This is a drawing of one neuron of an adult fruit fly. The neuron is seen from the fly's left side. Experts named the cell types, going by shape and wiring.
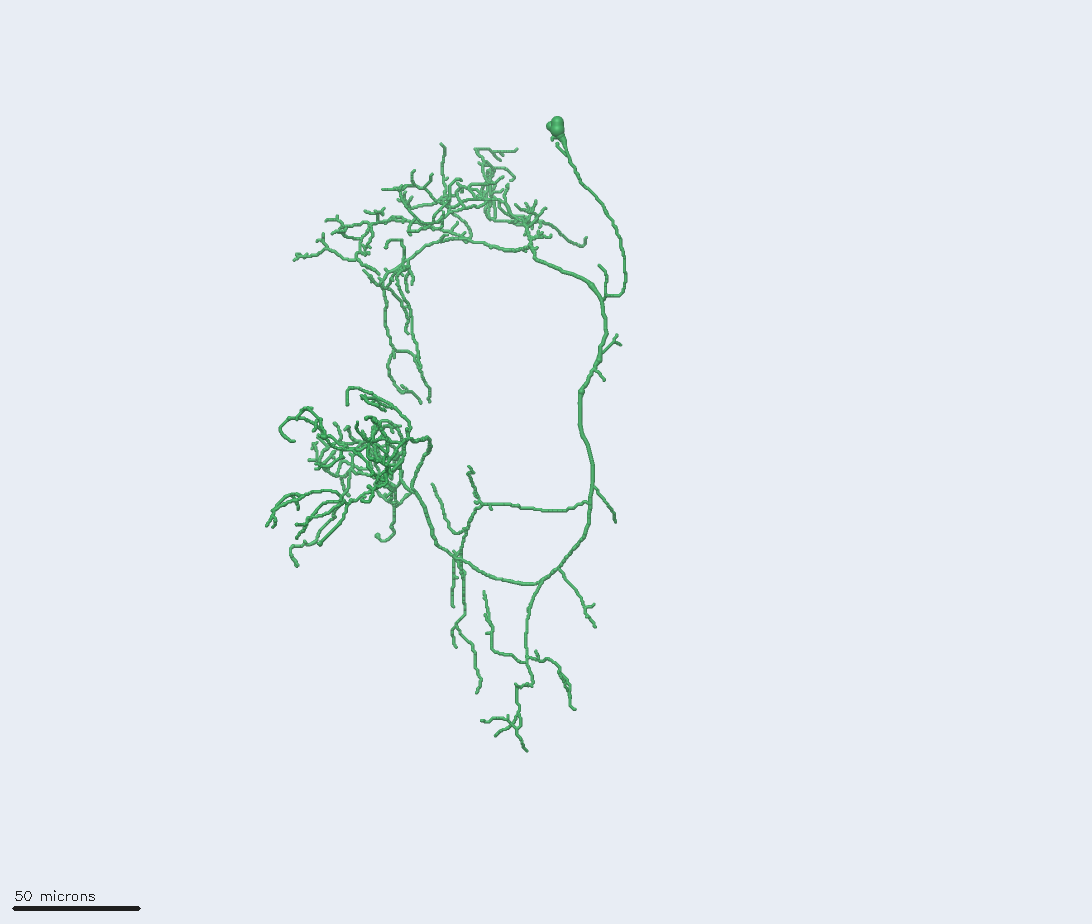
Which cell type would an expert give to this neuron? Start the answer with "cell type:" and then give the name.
cell type: ALIN1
